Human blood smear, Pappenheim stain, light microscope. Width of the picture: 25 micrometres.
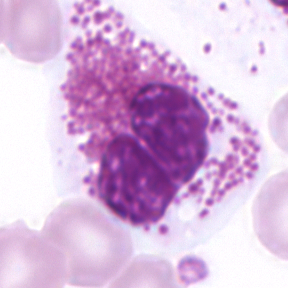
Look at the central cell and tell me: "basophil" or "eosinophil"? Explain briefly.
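Eosinophil. Nucleus bilobed, one lobe above and right of the other. Cytoplasm filled with many round granules of fairly even size. Granules lie mostly around the nucleus; its outline stays clearly visible.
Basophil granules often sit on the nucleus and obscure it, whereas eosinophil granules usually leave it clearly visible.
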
